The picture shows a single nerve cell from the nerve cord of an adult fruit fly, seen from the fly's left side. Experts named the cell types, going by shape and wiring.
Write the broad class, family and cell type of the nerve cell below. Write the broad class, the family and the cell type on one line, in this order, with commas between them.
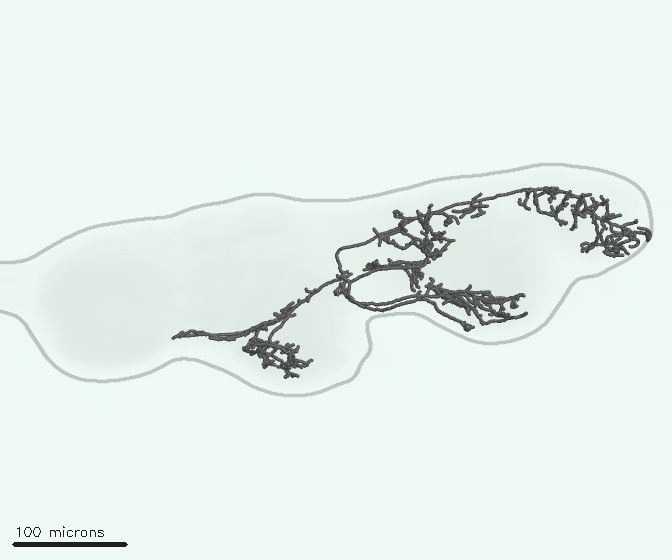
nerve-cord intrinsic neuron, hemilineage 10B, IN10B011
